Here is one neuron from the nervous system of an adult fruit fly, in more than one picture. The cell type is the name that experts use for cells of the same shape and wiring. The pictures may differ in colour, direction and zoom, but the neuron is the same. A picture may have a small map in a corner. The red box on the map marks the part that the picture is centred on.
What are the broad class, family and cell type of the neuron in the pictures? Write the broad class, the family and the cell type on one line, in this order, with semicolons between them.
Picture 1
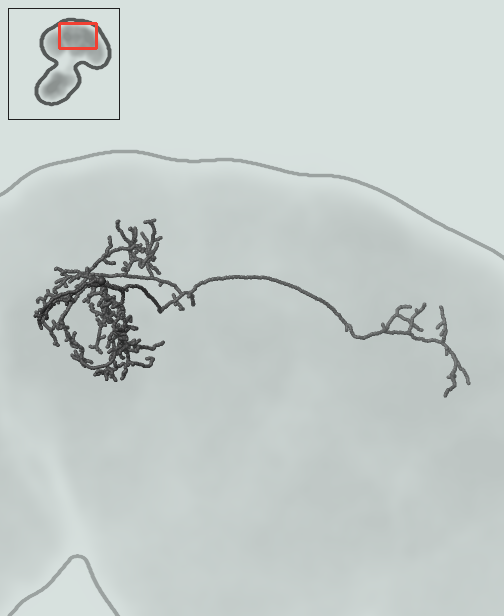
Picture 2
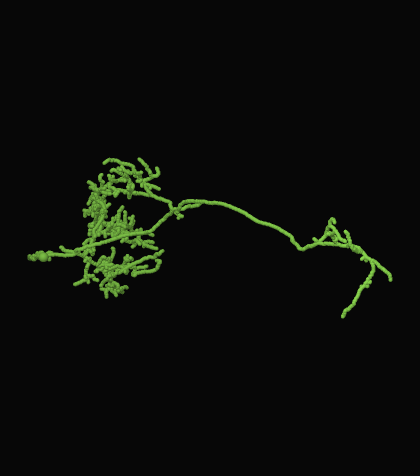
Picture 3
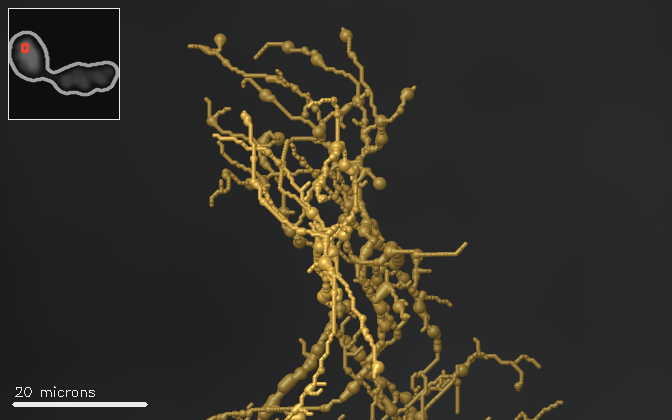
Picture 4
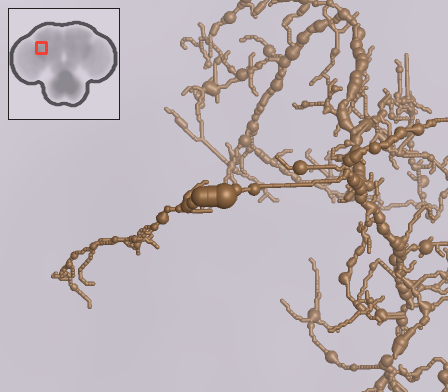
central-brain intrinsic neuron; hemilineage VLPa1_medial; AVLP729m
